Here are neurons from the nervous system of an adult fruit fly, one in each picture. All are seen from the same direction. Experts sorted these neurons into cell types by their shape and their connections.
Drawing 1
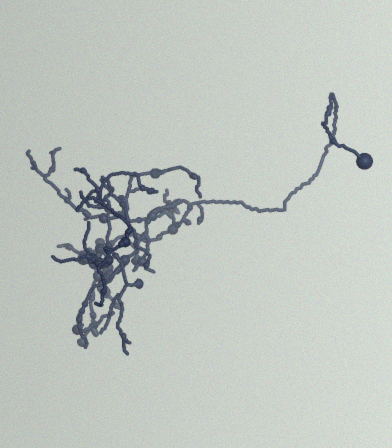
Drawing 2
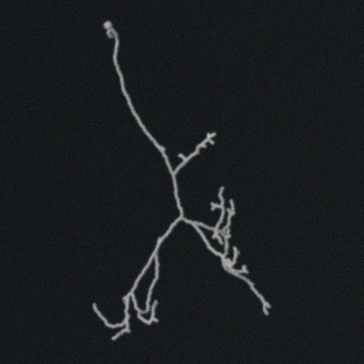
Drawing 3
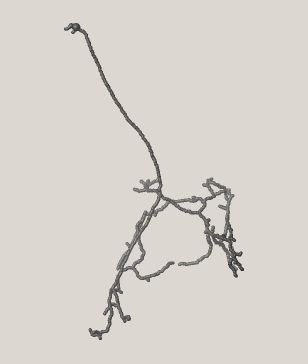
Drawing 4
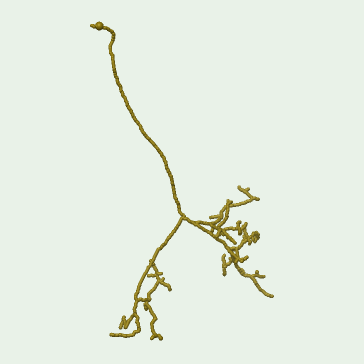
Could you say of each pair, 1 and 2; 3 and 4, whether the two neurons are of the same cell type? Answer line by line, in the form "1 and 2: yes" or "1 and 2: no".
1 and 2: no
3 and 4: yes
